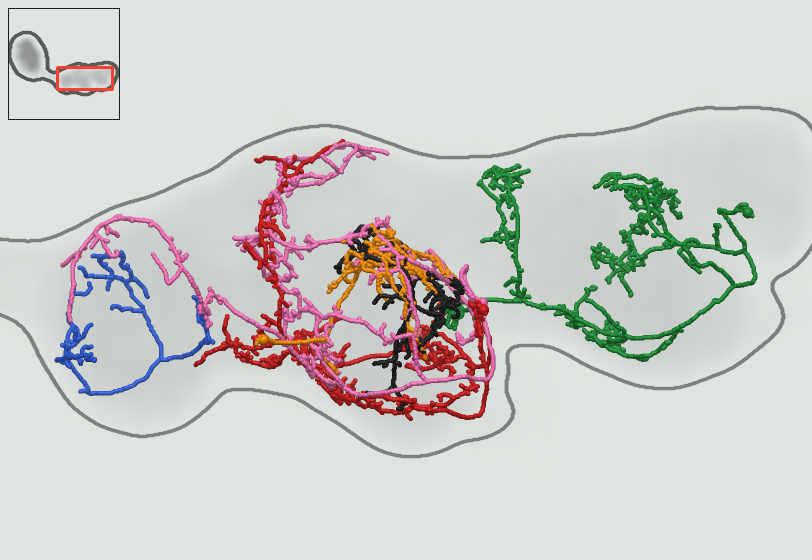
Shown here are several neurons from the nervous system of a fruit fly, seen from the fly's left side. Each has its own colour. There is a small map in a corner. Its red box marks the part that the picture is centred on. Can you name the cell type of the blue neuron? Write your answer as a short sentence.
The cell type is SNpp45.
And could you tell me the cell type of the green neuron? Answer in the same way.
The cell type is IN19A057.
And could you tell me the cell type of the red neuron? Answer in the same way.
The cell type is IN19A056.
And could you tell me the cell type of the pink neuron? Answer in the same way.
The cell type is IN19A043.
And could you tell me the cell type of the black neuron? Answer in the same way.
The cell type is IN13A062.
